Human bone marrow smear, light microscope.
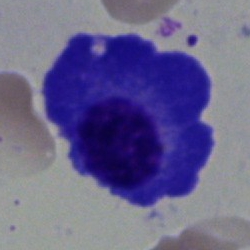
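Plasma cell at the centre of a stained human bone marrow smear. First, the outline is irregular, with small rounded bulges all along the edge. Second, the chromatin is dark purple and dense. Third, the cytoplasm is abundant and deep blue. Finally, one small clear vacuole lies near the upper edge of the cytoplasm.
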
